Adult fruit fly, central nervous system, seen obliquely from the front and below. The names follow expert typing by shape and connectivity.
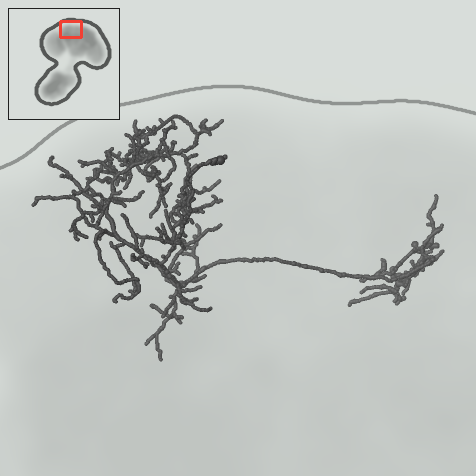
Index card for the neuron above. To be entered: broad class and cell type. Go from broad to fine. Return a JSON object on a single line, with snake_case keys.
{"broad_class": "central-brain intrinsic neuron", "cell_type": "SMP043"}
